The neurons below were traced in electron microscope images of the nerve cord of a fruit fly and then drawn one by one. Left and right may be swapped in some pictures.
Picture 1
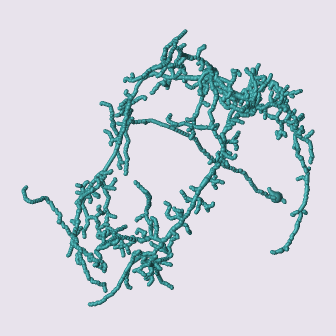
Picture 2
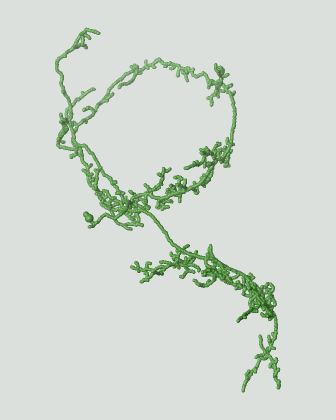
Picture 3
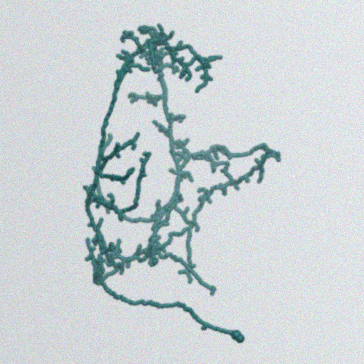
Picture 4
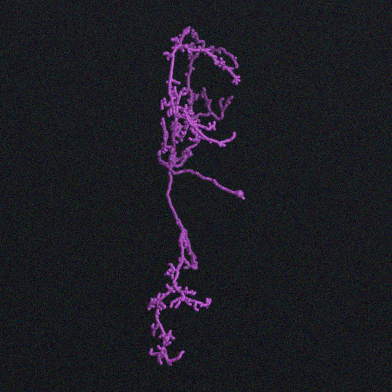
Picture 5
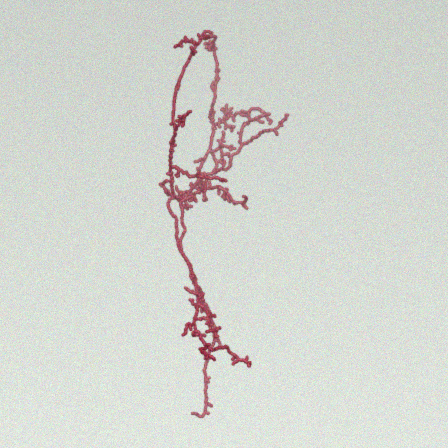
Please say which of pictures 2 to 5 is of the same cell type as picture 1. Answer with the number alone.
3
